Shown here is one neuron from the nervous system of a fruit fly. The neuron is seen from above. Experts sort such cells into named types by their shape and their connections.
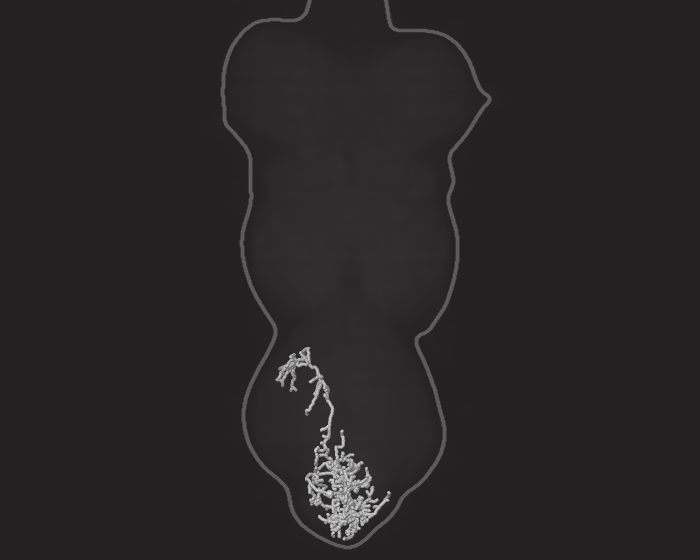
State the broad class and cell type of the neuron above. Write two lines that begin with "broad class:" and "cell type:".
broad class: nerve-cord intrinsic neuron
cell type: INXXX269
